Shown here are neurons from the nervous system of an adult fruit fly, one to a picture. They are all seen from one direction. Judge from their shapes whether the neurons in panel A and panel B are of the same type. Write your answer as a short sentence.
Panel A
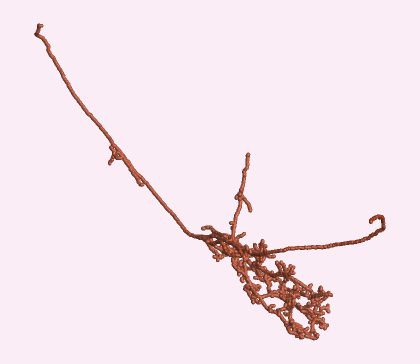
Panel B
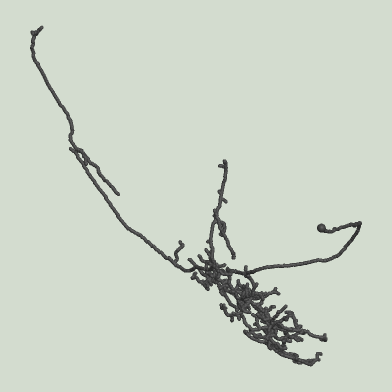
They are of the same cell type.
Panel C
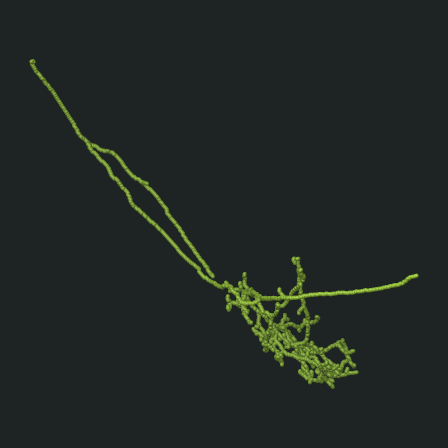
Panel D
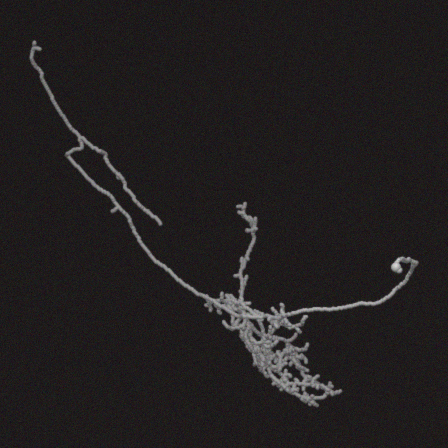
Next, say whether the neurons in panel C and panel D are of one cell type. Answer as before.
They are of the same cell type.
